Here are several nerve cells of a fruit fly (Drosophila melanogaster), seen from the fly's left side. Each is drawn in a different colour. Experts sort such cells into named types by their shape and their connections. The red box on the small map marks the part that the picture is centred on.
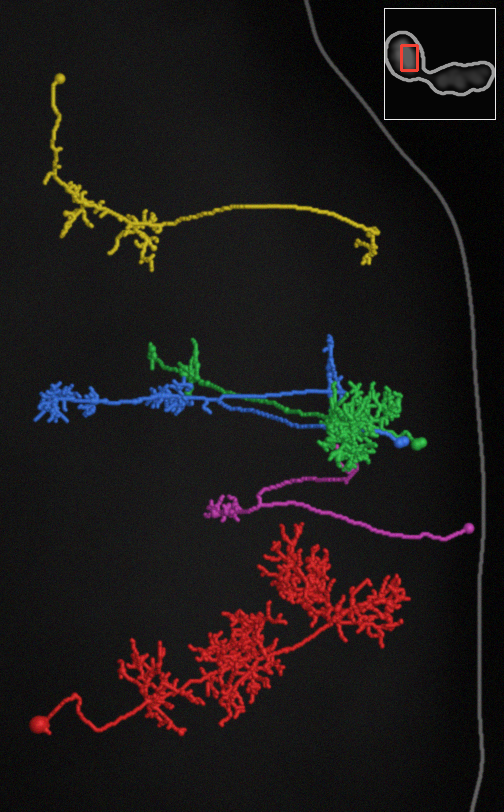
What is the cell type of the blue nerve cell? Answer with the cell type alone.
T2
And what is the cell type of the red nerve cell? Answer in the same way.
TmY15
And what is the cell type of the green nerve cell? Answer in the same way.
Y3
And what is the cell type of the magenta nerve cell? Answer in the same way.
T3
